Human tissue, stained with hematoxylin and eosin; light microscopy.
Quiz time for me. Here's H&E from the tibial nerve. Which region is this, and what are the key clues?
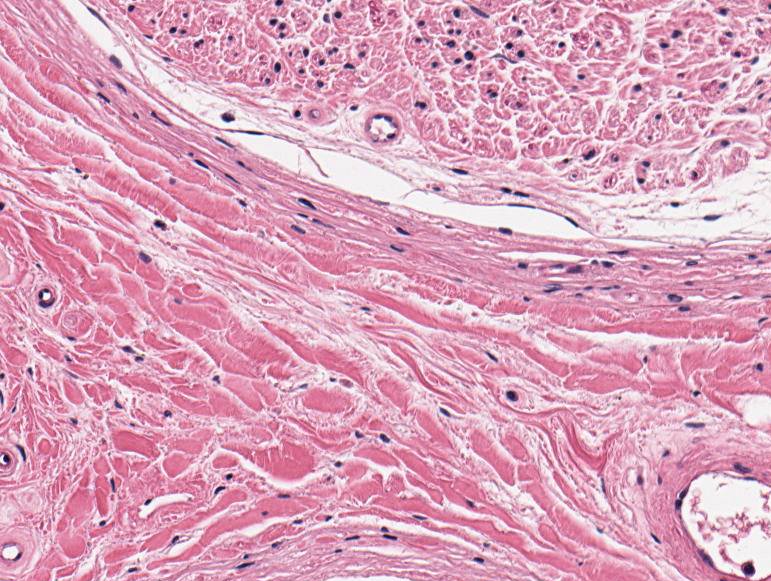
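Epineurium is the tissue below the narrow white cleft. Its deeply eosinophilic fibre bands run obliquely, roughly parallel to the cleft, with sparse, dark, elongated nuclei.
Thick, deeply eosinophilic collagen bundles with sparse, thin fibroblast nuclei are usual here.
Above the cleft, sloping down from upper left, sits a separate paler, finely textured pink compartment crowded with small dark nuclei.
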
